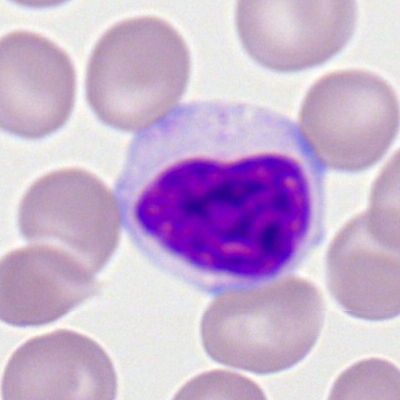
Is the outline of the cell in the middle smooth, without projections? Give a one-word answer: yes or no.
Yes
